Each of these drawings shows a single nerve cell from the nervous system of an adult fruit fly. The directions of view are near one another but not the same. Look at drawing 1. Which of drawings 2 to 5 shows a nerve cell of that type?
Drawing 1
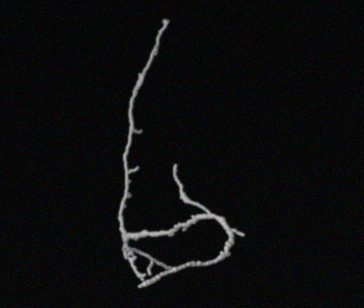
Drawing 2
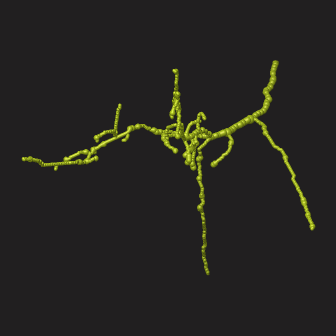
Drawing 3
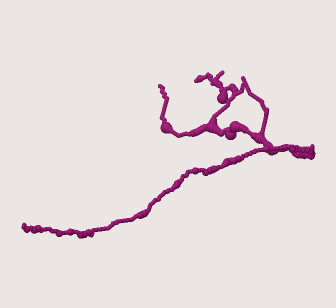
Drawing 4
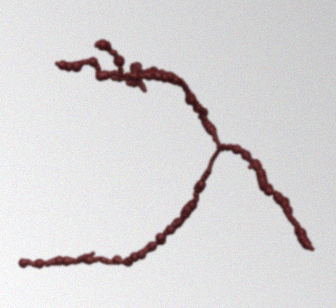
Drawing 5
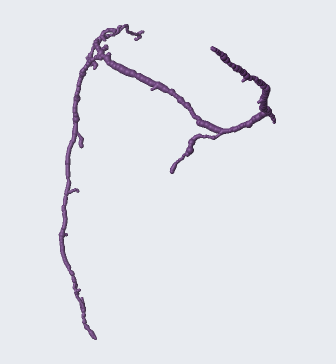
Drawing 5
